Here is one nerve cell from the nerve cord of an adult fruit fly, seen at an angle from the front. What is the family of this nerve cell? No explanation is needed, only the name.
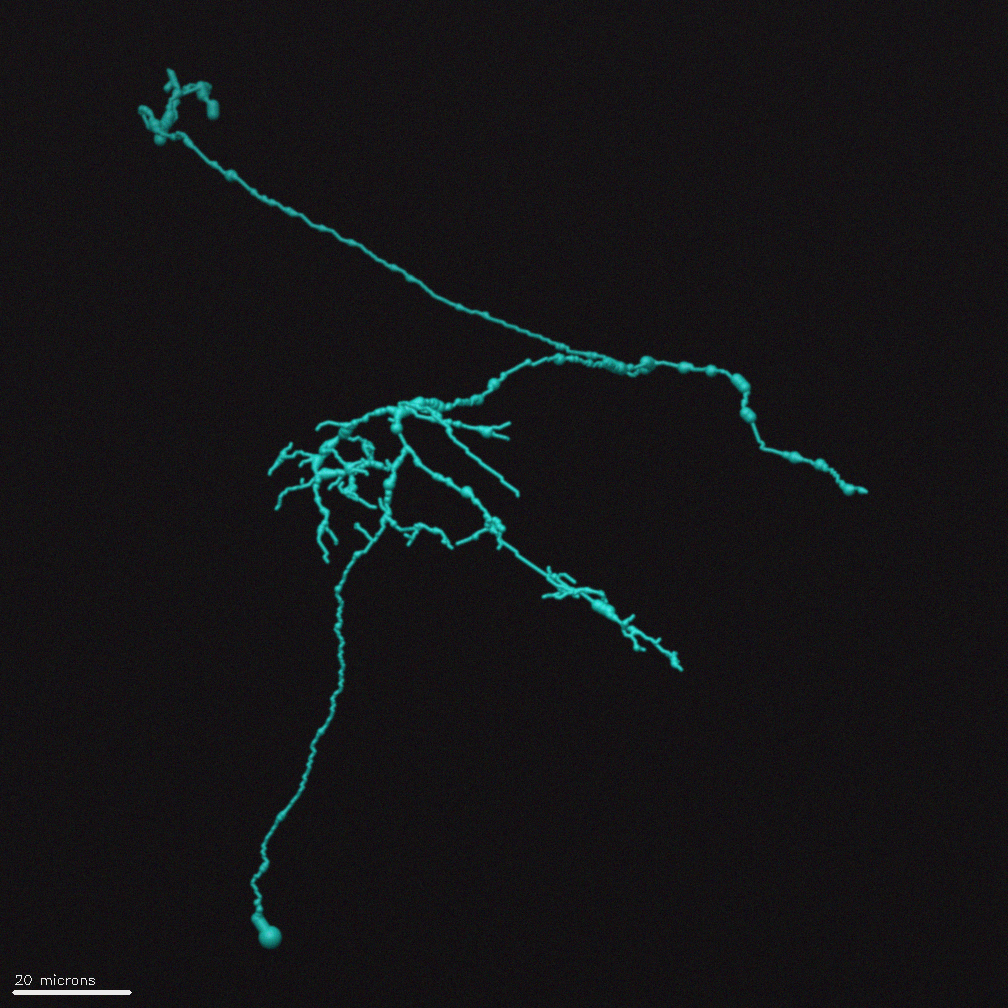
hemilineage 06A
